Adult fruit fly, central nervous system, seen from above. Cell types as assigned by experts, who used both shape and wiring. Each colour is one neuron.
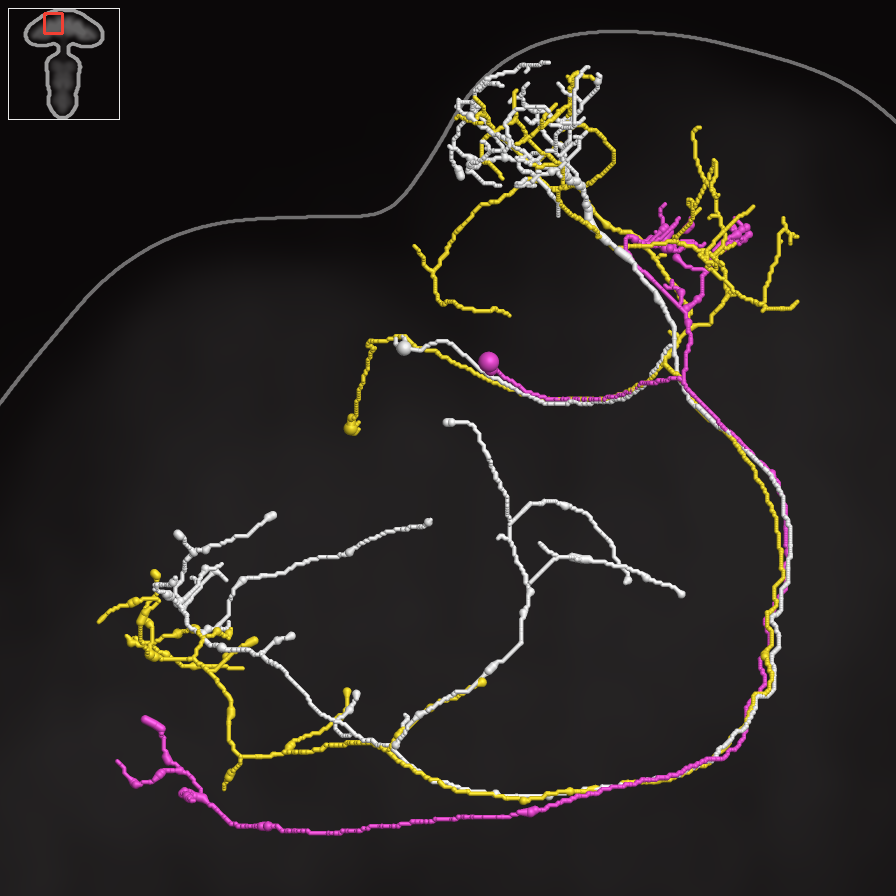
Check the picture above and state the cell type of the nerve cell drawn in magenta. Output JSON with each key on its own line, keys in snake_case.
{
 "cell_type": "VM4_lvPN"
}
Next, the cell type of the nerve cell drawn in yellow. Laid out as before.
{
 "cell_type": "M_lvPNm44"
}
